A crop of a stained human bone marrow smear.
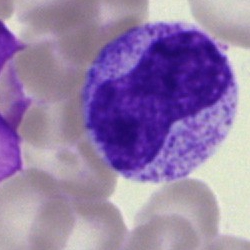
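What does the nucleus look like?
It is indented, with a pinched waist across its middle, and its chromatin is dark and coarsely clumped.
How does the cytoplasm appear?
It shows as pale lilac crescents at the upper left and lower right of the nucleus and is filled with many small purple granules.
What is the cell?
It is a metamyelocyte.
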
